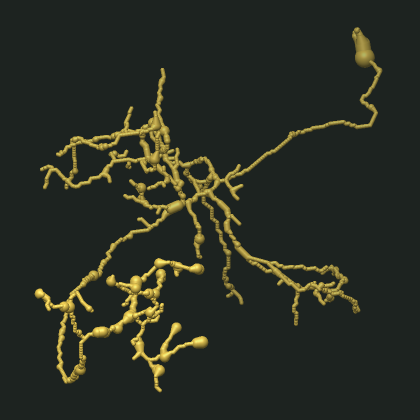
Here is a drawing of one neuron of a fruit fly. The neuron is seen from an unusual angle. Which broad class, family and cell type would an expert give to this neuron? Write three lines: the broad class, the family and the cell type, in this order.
central-brain intrinsic neuron
hemilineage CLp2
SMP279_c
